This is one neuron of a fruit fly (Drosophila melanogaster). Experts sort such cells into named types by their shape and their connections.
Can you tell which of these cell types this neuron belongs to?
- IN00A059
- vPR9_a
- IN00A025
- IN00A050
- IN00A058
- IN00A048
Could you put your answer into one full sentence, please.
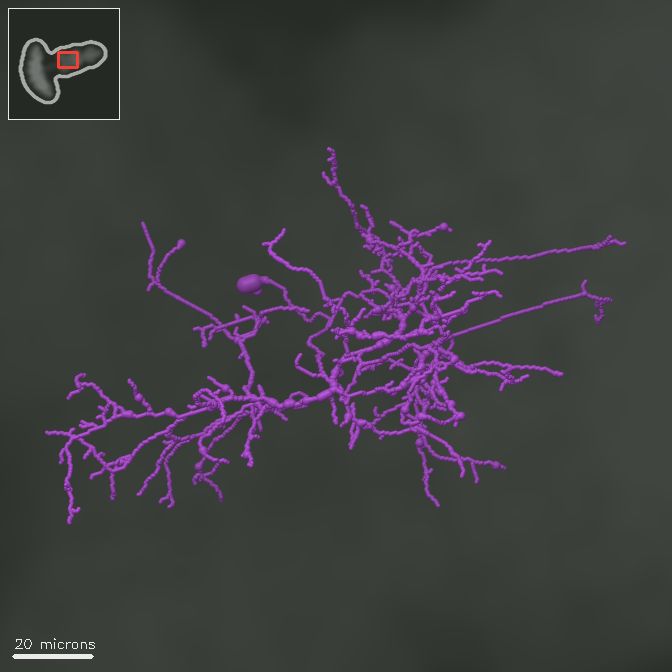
The cell type that this neuron has is IN00A048.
